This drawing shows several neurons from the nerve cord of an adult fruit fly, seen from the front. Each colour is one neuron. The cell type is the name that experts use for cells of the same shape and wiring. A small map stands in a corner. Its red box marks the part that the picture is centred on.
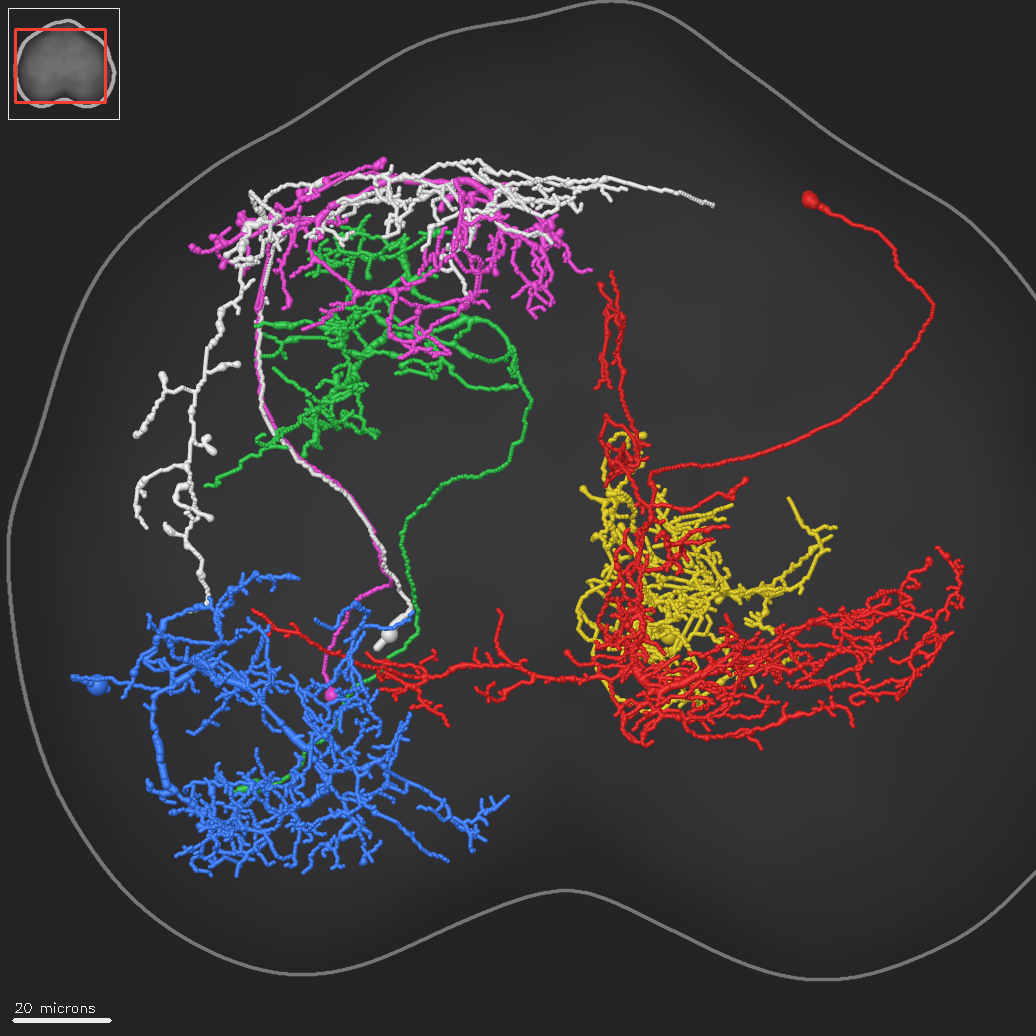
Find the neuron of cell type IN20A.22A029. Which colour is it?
blue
